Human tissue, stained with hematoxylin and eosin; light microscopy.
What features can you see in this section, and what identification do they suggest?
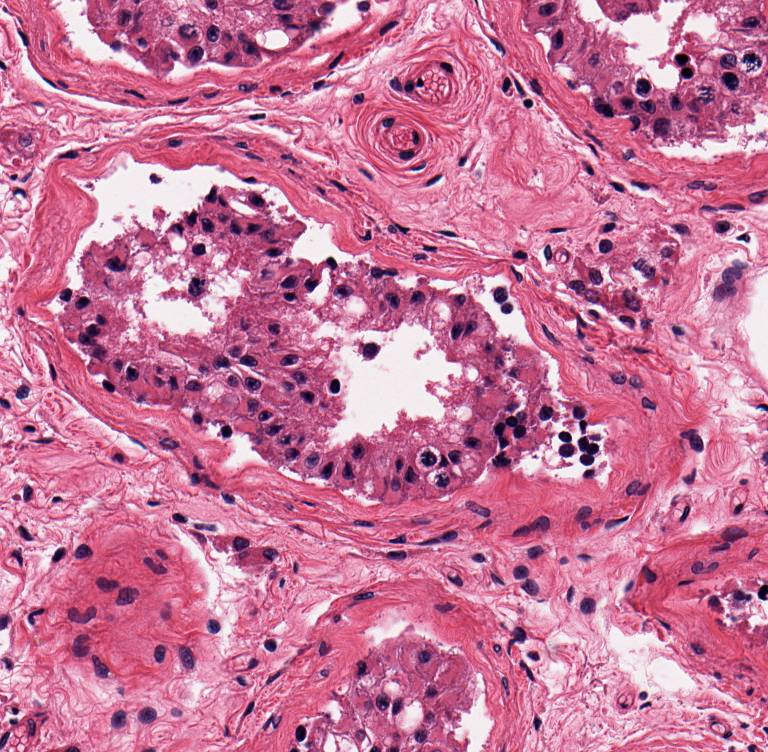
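You've got rounded tubular units here, the biggest in the centre, kept apart by broad bands of pink fibrous stroma. Each tubule sits inside thick concentric layers of pink collagen with flattened spindle-shaped nuclei in them. At the lower right edge of the central one there's a small cluster of loose cells with small, dense, round dark nuclei. This is testis.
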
